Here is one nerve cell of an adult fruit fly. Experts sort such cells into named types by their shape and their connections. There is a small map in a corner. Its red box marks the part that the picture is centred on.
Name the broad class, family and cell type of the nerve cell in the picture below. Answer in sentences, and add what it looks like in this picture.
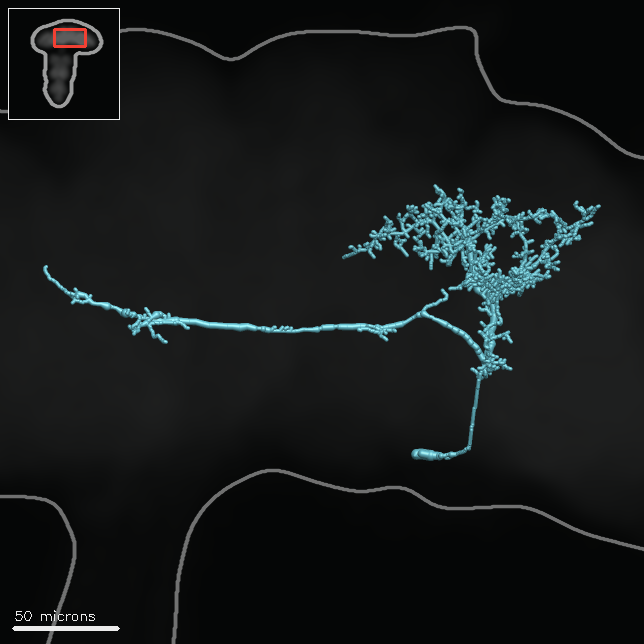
Its broad class is central-brain intrinsic neuron. The family is hemilineage VLPl&p2_posterior. Its cell type is WED116. From left to right in the picture it spans about 250 microns. The picture shows dozens of branch ends.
